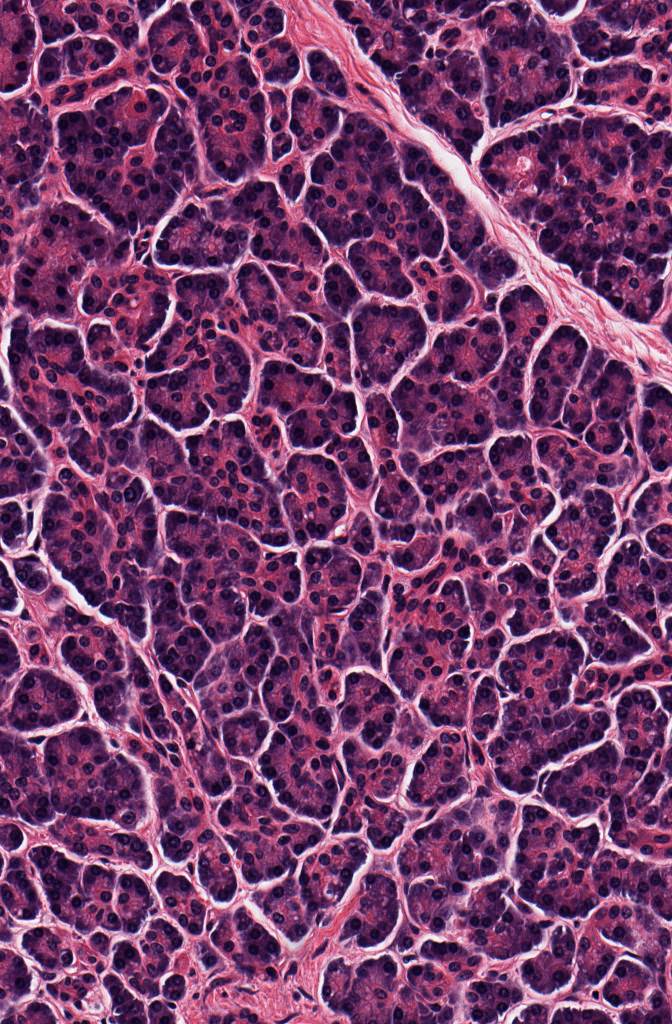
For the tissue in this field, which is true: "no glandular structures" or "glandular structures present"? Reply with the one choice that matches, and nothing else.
Glandular structures present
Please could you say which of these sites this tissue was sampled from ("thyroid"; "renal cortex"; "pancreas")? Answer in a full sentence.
The site this tissue was sampled from is the pancreas.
